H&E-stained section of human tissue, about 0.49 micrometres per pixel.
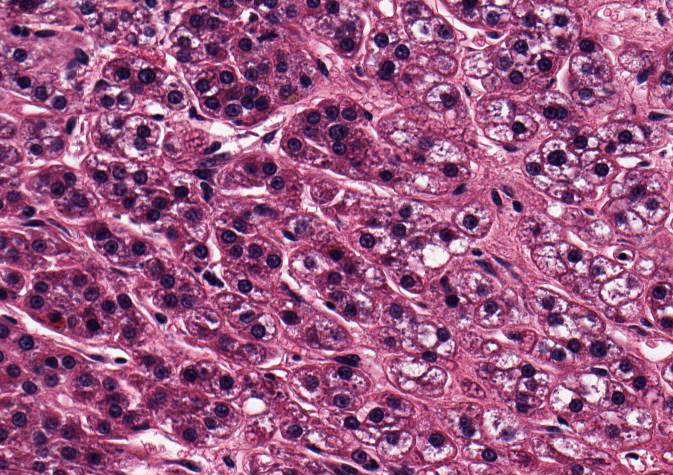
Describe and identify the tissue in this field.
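First, arrangement: throughout the field, cells sit in rounded nests and short cords divided by thin partitions. Second, the partitions: delicate pink strands holding slender, dark, elongated nuclei. Third, the cytoplasm: cells with clear, vacuolated cytoplasm are more common in the right half, while toward the left most cells have denser, granular pink cytoplasm. This is adrenal gland.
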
